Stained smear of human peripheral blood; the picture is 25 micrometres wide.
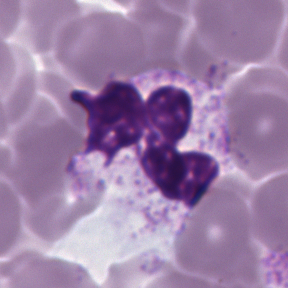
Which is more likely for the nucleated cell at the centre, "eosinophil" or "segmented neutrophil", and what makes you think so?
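This is a segmented neutrophil. What settles it for me is the granules: the cytoplasm is sprinkled with many fine, small purplish-pink granules, not large bright ones.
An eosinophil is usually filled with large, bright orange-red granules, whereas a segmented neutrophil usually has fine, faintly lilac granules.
Looking further, the nuclear lobes stain a dense, dark purple, the cytoplasm is very pale, almost colourless rather than blue, and the outline of the cell is irregular rather than smoothly round.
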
